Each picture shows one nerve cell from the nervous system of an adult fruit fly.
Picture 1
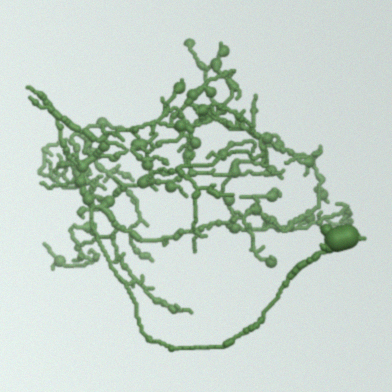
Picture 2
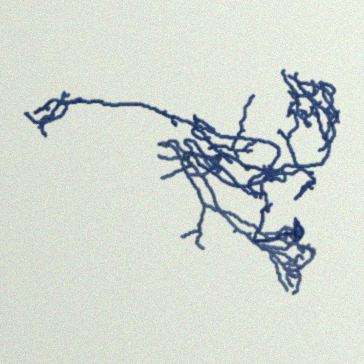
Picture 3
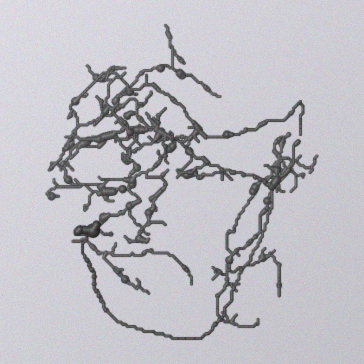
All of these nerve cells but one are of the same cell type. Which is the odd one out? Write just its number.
2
